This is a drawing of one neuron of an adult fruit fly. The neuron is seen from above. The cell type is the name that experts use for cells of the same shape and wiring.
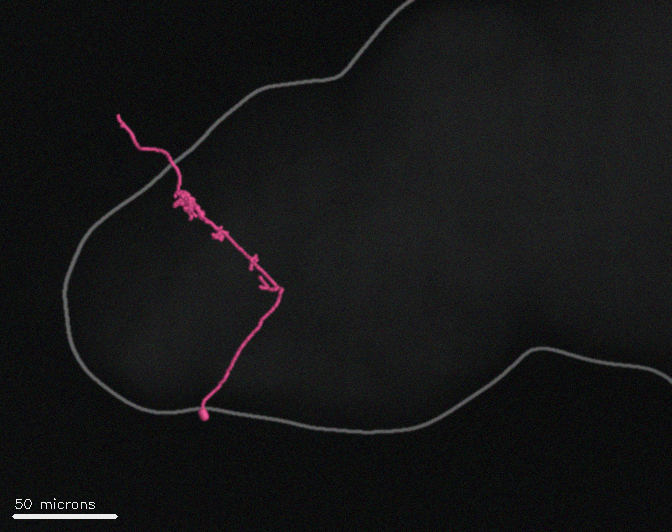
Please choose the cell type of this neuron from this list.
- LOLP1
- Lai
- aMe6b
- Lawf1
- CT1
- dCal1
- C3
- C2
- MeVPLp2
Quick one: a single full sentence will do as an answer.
The cell type this neuron represents is C3.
